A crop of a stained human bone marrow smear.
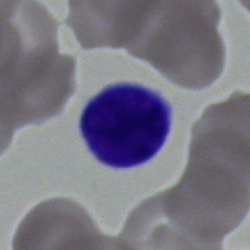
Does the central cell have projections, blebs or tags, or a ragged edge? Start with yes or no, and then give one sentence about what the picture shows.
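No. The outline of the cell is smooth, without projections.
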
